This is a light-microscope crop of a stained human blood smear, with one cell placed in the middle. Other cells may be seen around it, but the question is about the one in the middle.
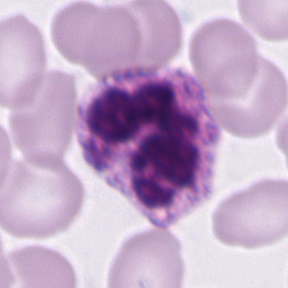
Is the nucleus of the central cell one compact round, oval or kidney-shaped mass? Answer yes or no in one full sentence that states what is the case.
No, the nucleus of this cell is divided into two or more lobes.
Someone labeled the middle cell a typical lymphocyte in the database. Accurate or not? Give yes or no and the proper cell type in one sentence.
No, the central cell is not to be called a typical lymphocyte, being a basophil.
